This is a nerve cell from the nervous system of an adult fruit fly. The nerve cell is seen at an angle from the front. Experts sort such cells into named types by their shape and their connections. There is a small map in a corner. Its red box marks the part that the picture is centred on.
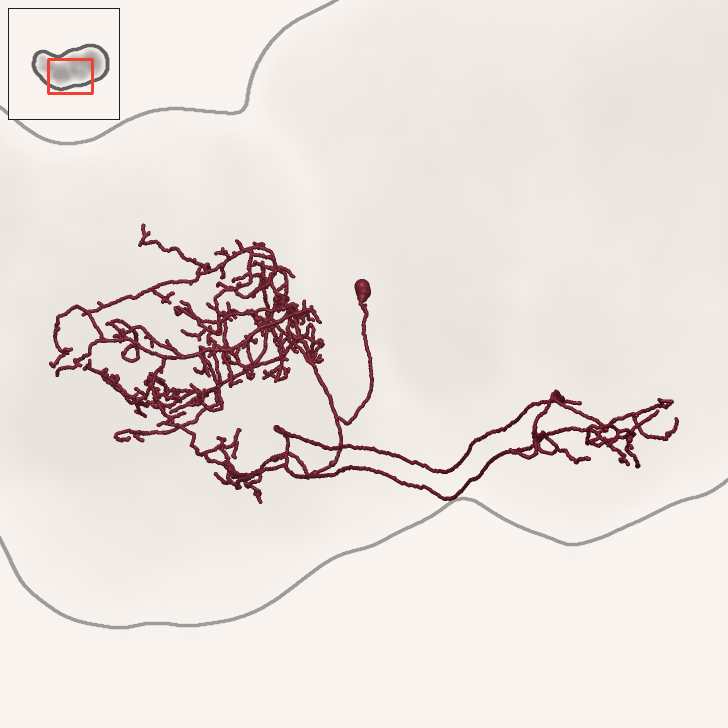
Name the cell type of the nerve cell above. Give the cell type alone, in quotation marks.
"ANXXX106"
